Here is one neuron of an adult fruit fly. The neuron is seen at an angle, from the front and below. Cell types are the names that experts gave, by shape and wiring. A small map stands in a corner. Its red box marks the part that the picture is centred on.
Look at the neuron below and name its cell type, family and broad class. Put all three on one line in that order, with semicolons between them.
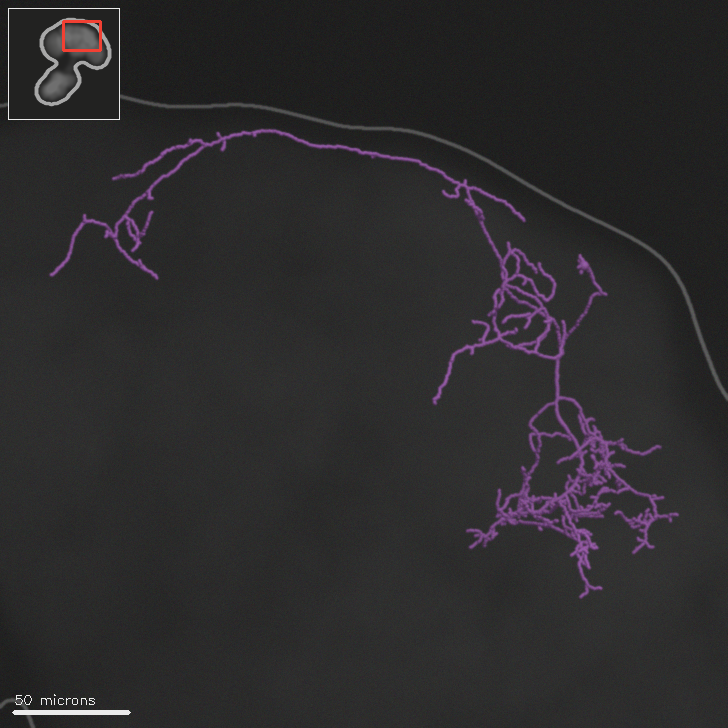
PVLP205m; hemilineage SLPad1_anterior; central-brain intrinsic neuron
